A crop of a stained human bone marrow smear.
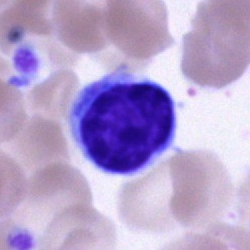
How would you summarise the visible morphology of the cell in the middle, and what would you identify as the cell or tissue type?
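First, the chromatin is dark purple and coarsely clumped. Next, no nucleoli are clearly visible within the nucleus. Then the cytoplasm, which is blue. Last, no granules are seen in that cytoplasm. This cell is a lymphocyte.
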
